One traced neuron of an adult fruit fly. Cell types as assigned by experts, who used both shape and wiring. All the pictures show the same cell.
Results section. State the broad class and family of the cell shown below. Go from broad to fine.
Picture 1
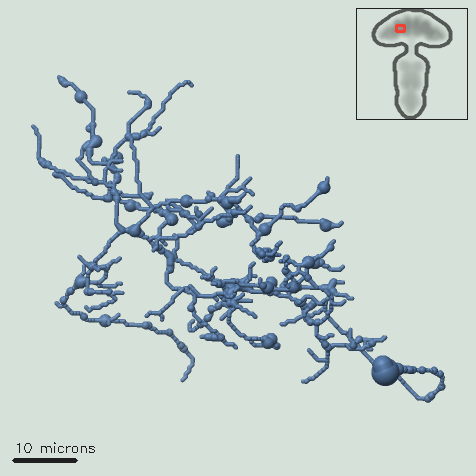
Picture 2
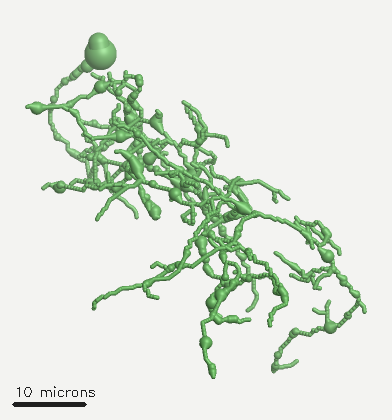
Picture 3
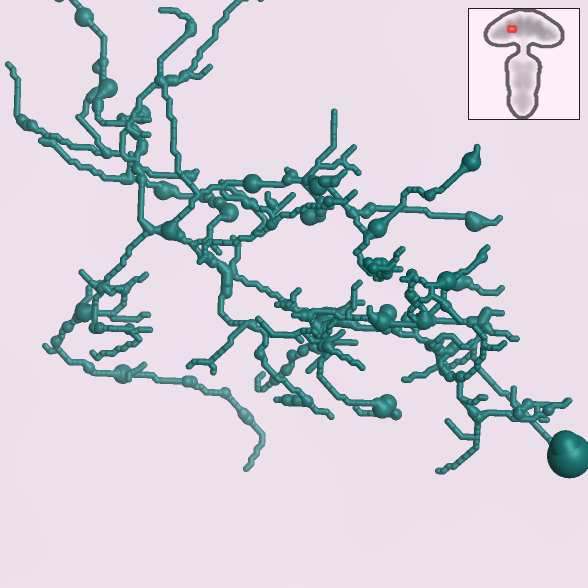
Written: central-brain intrinsic neuron; hemilineage SLPpm1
